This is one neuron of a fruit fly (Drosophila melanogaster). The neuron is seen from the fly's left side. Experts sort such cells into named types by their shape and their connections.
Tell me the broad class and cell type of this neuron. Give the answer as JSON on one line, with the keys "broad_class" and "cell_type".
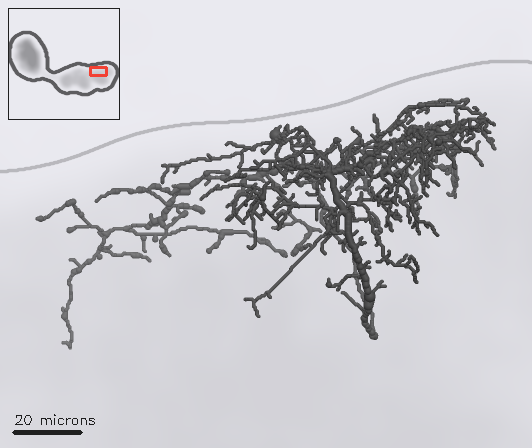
{"broad_class": "nerve-cord intrinsic neuron", "cell_type": "INXXX332"}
